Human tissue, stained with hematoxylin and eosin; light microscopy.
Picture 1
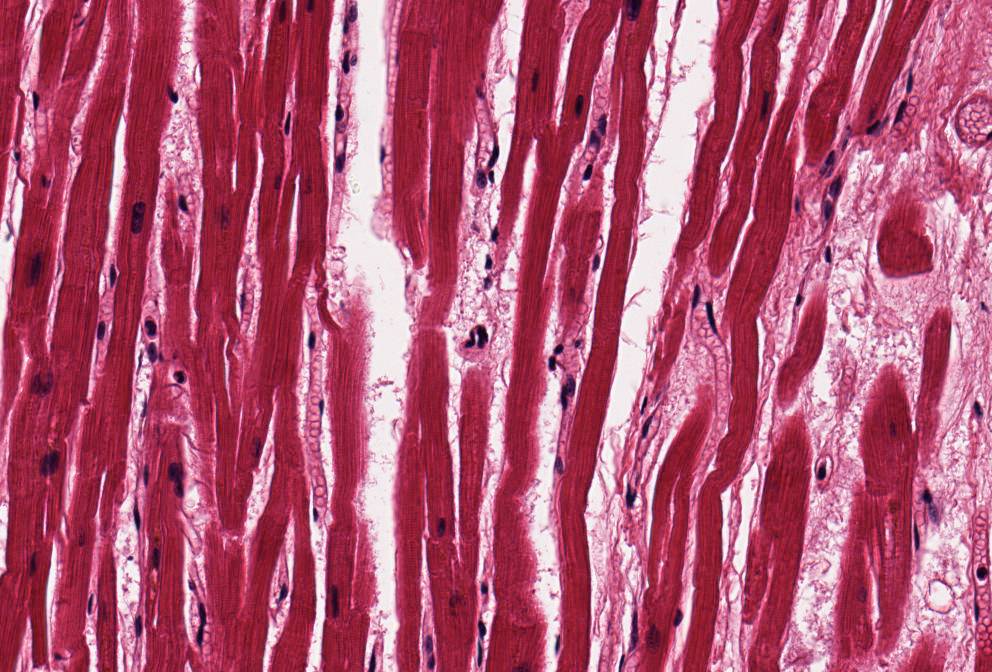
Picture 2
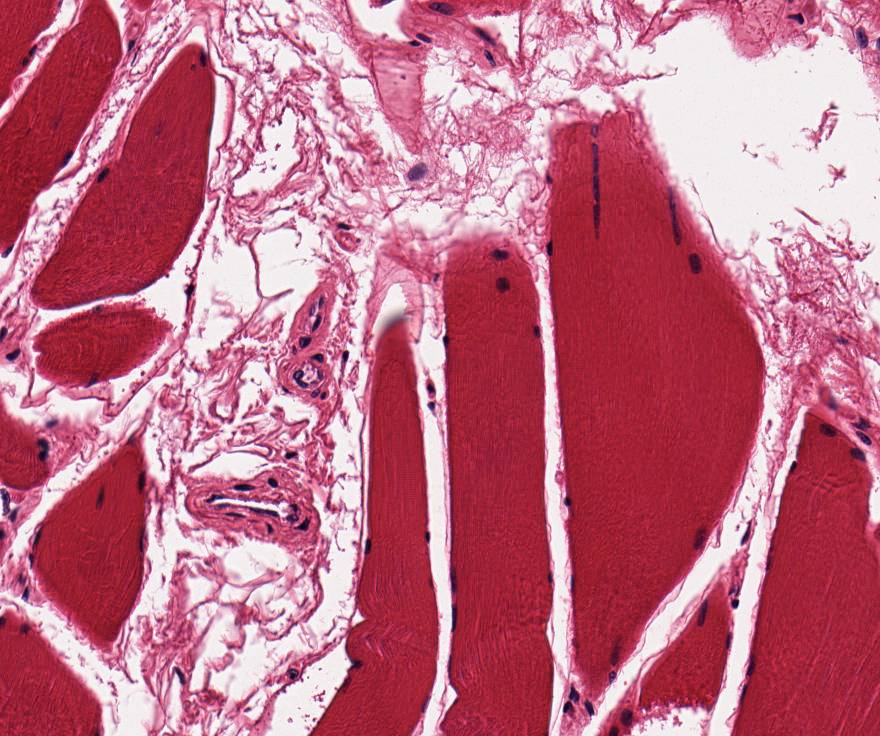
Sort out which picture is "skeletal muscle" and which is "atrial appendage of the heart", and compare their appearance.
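Picture 1, atrial appendage of the heart; picture 2, skeletal muscle. Atrial fibres: deep pink, branching and joining neighbours, fine cross-striations, oval central nuclei; several at right cut obliquely as short rounded profiles.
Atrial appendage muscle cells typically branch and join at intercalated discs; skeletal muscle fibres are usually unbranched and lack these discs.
Skeletal muscle: dark, flattened nuclei at fibre edges; evenly eosinophilic cytoplasm with fine lengthwise lines.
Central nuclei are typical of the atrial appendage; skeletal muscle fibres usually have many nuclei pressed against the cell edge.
Between skeletal fibres, loose wispy connective tissue, pale pink collagen, few nuclei; small vessels with concentric smooth muscle walls left of centre.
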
